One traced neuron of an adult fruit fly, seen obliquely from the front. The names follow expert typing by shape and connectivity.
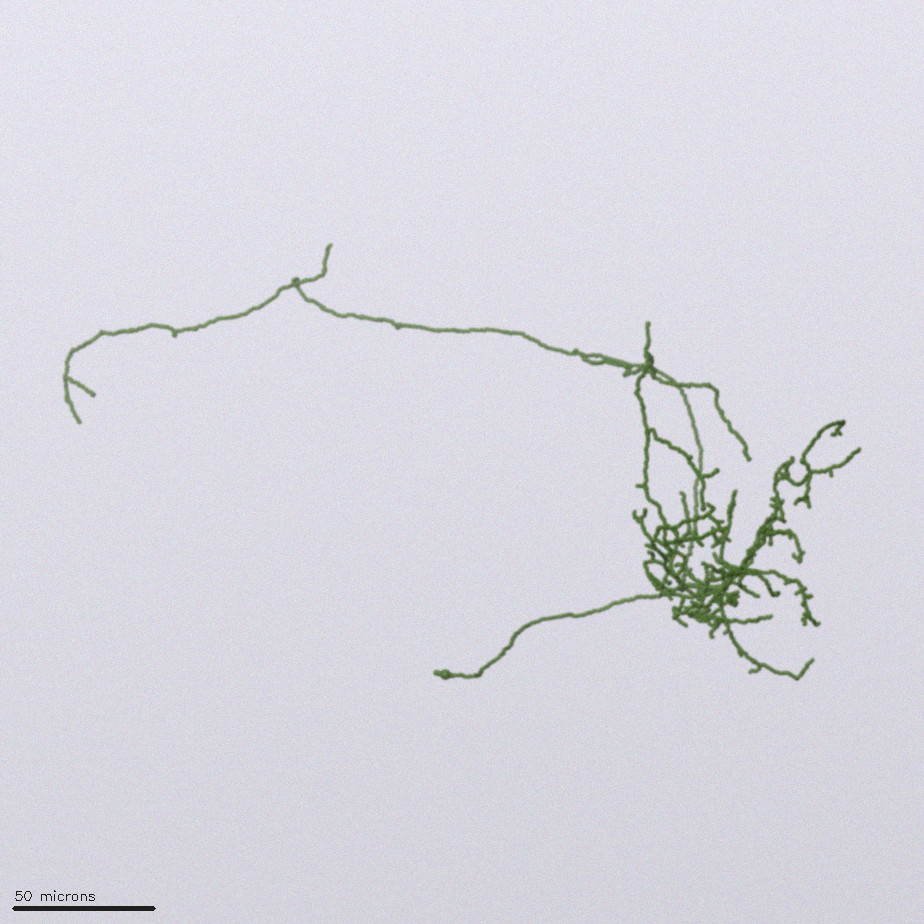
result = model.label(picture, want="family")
hemilineage LALv1_ventral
